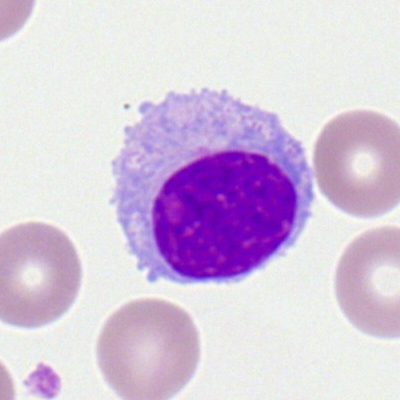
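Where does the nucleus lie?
Off-centre, toward the lower right.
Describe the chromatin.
Dark purple and clumped, with small paler patches between the clumps.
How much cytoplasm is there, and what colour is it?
Abundant and pale blue-lavender, forming a broad rim above and to the left of the nucleus.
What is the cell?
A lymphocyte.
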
